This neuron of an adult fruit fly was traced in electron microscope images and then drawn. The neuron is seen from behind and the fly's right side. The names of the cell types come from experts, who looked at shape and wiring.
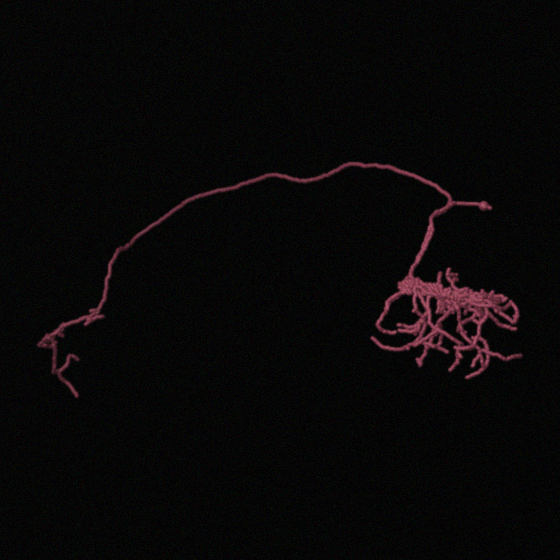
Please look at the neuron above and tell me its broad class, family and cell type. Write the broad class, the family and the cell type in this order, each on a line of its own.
central-brain intrinsic neuron
hemilineage VLPd&p1_dorsal
PVLP007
